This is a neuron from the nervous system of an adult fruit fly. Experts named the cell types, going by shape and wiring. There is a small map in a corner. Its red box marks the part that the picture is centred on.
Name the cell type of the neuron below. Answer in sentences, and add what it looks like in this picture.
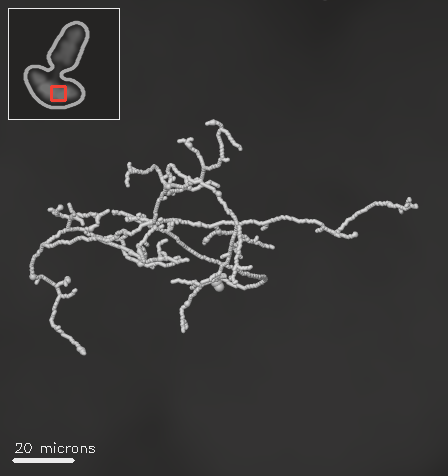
Its cell type is SMP427. It is a central-brain intrinsic neuron. It lies in the brain. From left to right in the picture it spans about 130 microns. Dozens of branch ends can be seen.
